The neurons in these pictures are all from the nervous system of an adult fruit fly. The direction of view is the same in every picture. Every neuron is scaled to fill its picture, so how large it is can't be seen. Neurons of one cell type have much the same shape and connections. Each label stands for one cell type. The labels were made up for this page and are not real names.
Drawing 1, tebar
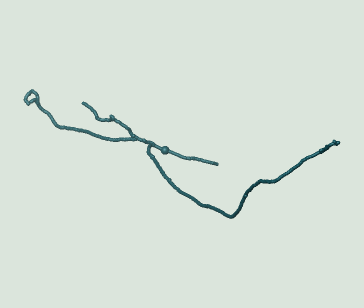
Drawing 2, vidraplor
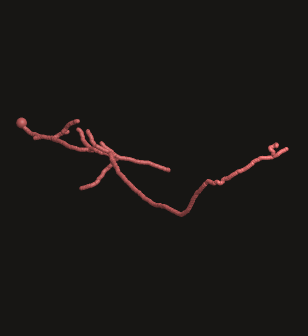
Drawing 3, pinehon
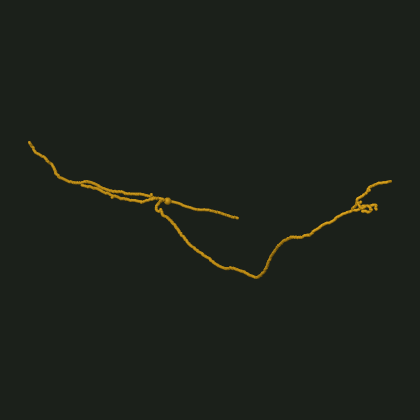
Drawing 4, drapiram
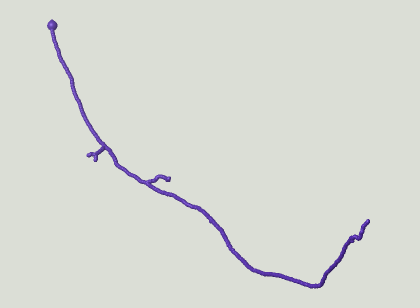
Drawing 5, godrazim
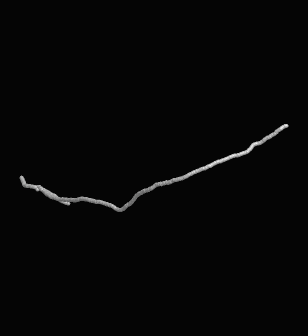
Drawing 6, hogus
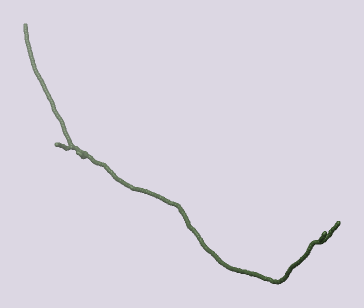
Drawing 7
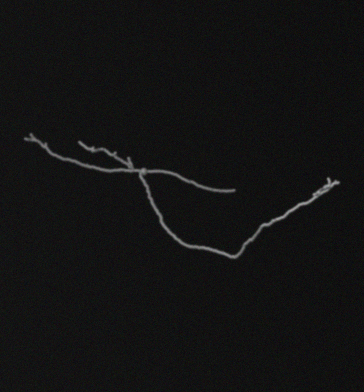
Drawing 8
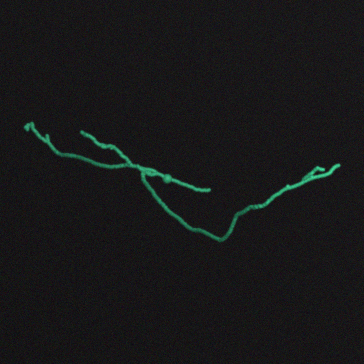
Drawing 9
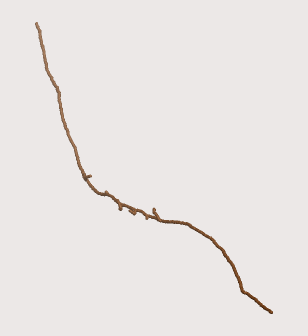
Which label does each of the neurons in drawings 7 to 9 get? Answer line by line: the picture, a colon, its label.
7: tebar
8: tebar
9: hogus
